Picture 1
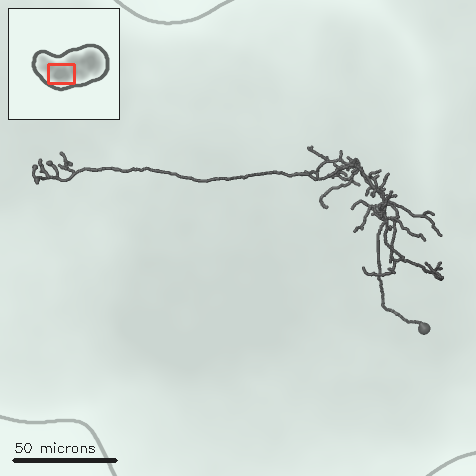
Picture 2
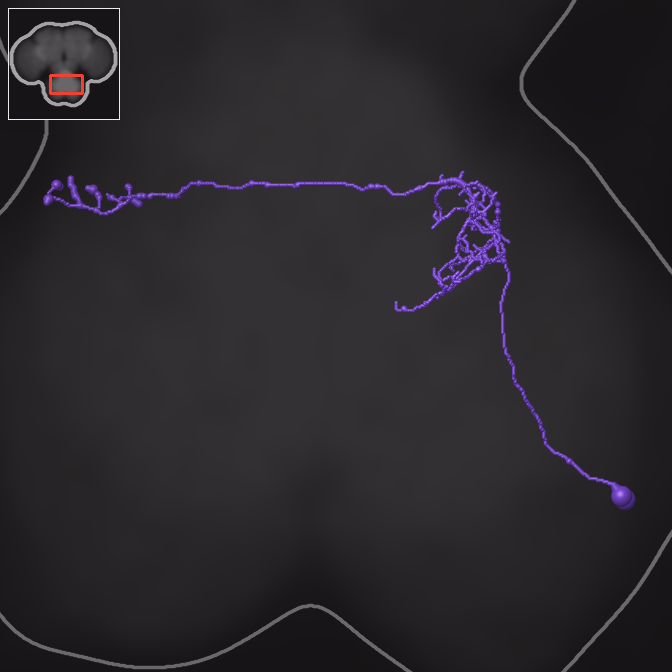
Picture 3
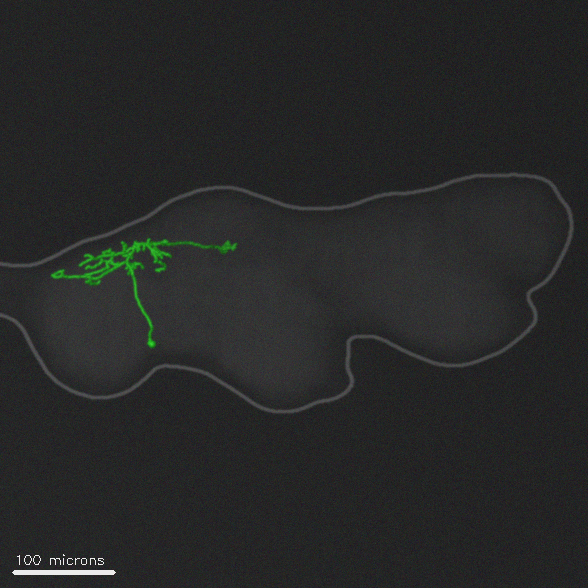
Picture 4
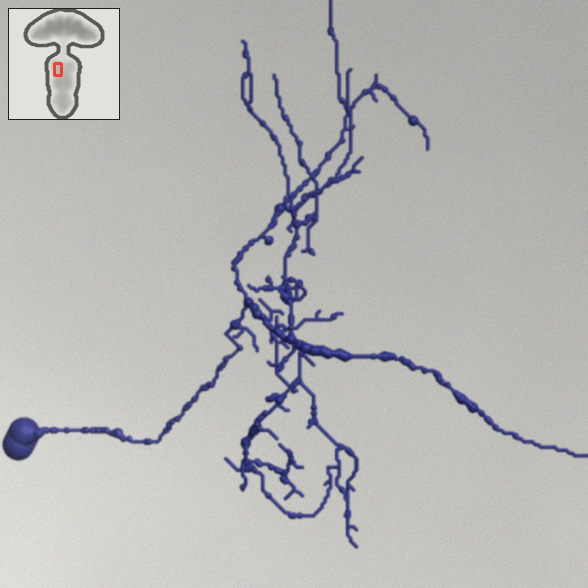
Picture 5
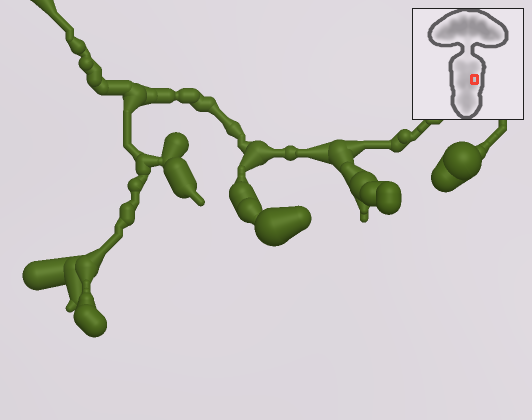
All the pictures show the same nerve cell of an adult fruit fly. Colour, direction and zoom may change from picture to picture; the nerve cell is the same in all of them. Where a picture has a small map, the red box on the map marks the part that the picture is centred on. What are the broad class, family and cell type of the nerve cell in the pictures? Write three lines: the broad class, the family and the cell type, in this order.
nerve-cord intrinsic neuron
hemilineage 06A
IN06A075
